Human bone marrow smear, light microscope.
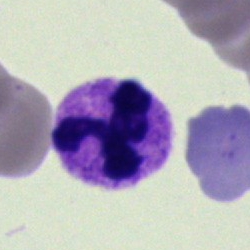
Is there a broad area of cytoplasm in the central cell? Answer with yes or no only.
Yes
